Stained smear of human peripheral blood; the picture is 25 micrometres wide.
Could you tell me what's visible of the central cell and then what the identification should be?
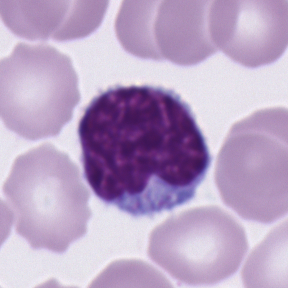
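Quick look: the cell is about 12 micrometres across, and its nucleus, about 11 micrometres, takes up about 80% of the area. There's a shallow notch along the nucleus's lower edge, and the chromatin is dark purple and coarsely clumped. The scant cytoplasm is pale blue, and the border shows fine, short, fuzzy projections. So, a typical lymphocyte.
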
